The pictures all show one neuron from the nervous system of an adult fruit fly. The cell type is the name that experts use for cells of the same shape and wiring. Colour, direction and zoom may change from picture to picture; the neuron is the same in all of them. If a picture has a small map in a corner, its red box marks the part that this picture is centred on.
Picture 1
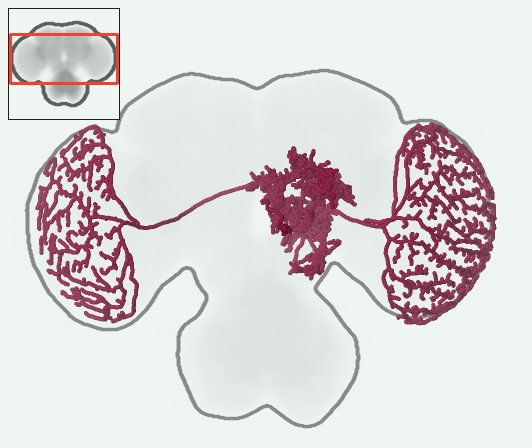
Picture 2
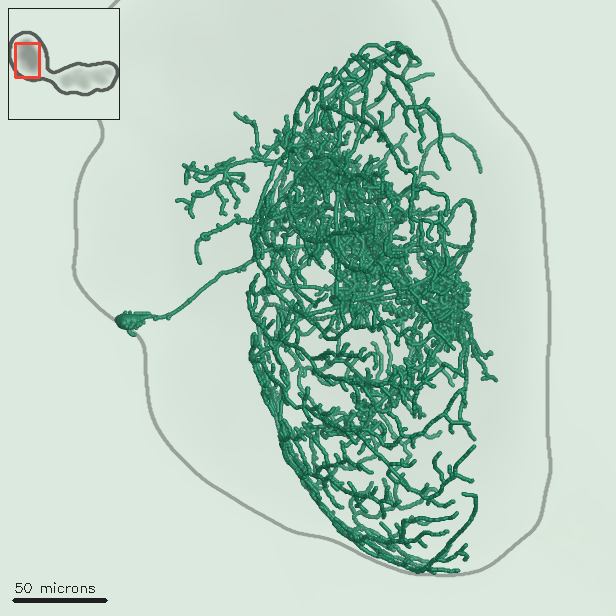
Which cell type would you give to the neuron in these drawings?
MeVCMe1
